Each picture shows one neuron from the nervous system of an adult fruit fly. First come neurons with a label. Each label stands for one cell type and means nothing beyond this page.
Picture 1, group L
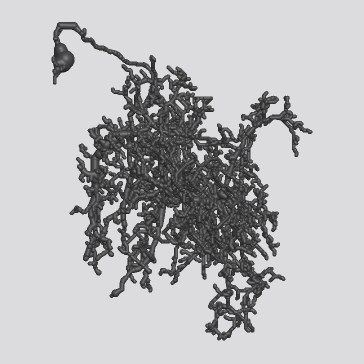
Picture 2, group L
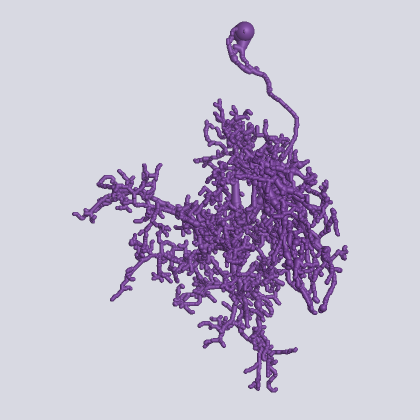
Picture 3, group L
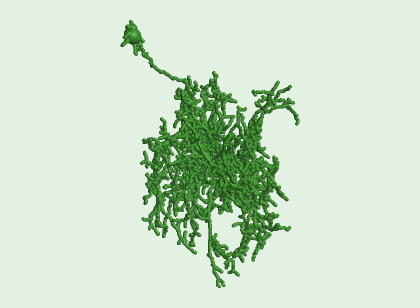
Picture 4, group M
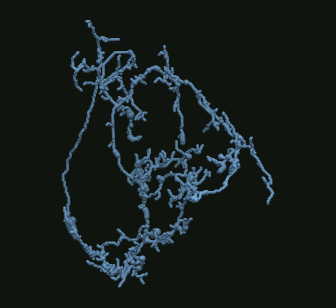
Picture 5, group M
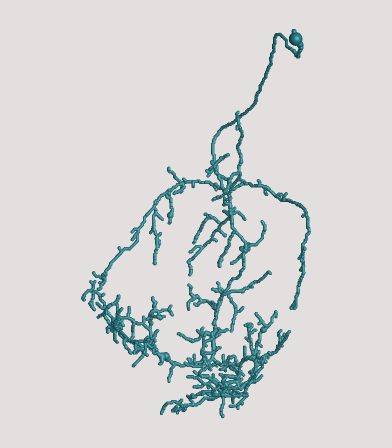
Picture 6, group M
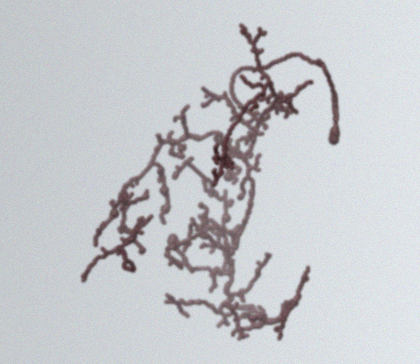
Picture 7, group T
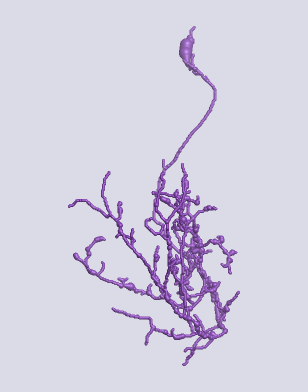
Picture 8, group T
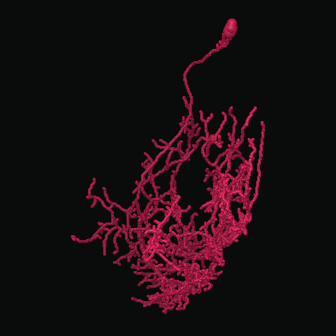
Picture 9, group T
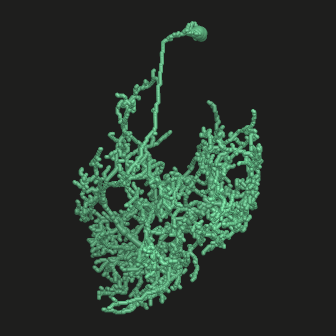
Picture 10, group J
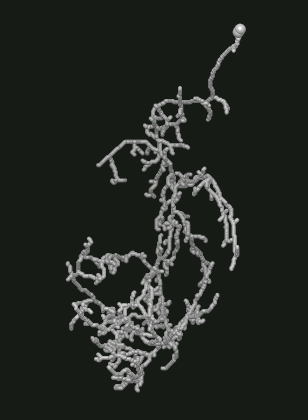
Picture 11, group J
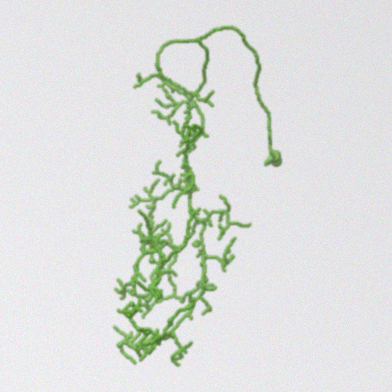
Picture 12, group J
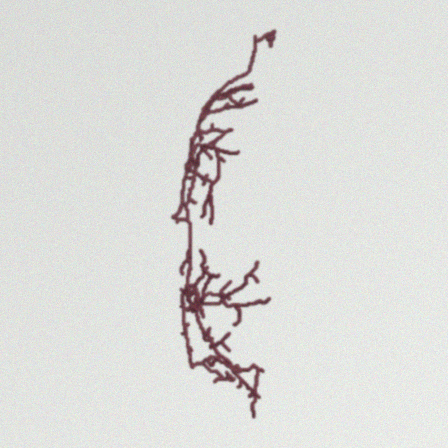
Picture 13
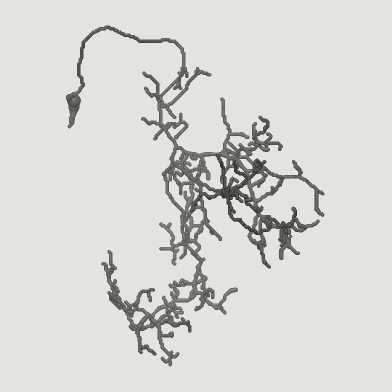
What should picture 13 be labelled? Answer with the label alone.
group M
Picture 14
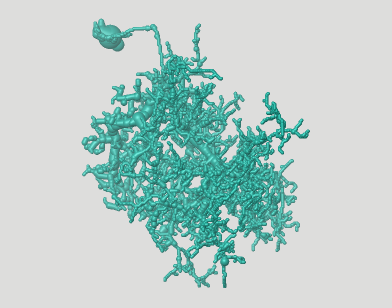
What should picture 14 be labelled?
group L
